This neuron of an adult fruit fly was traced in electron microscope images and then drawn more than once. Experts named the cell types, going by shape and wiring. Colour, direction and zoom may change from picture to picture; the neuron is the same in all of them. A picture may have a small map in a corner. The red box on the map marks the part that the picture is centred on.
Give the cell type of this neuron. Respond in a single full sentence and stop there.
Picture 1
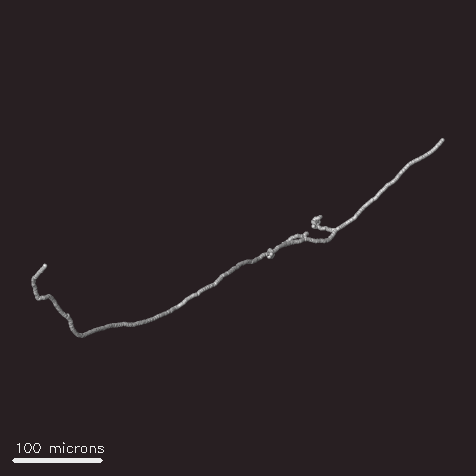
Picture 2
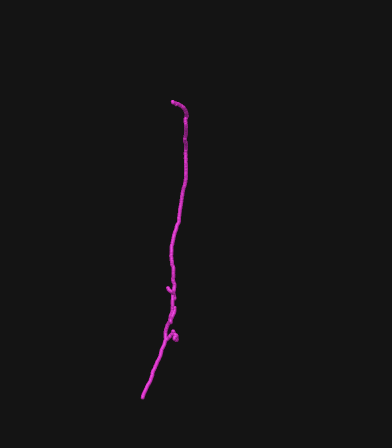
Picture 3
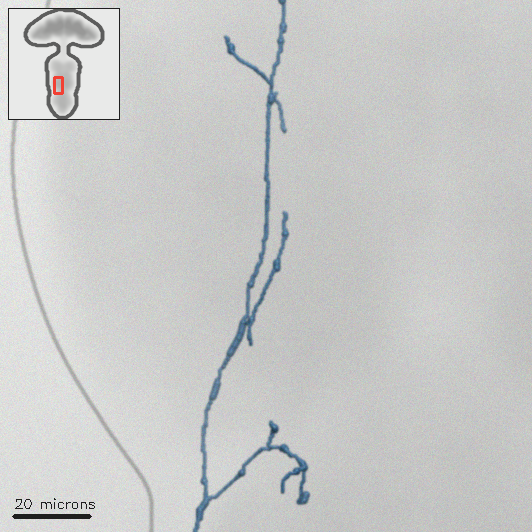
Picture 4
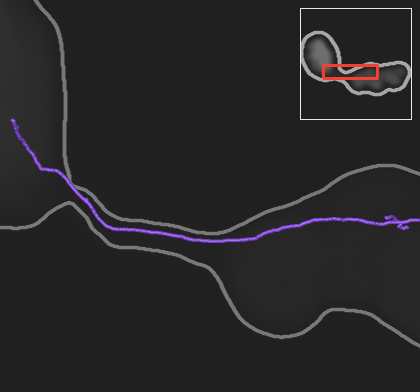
The neuron has SApp08 as its cell type.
